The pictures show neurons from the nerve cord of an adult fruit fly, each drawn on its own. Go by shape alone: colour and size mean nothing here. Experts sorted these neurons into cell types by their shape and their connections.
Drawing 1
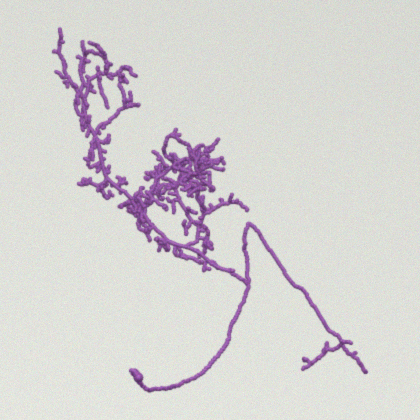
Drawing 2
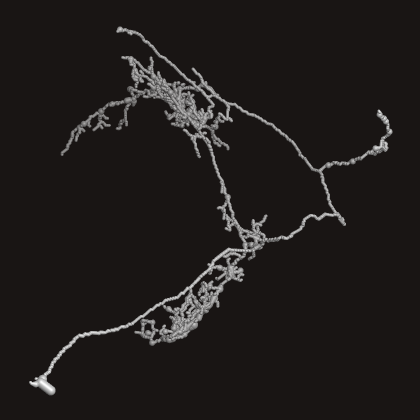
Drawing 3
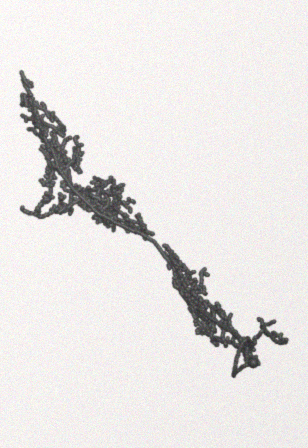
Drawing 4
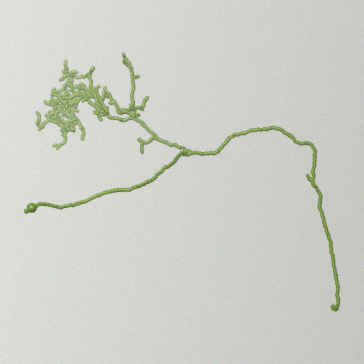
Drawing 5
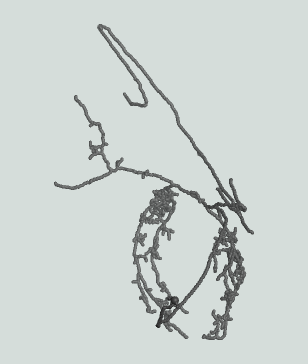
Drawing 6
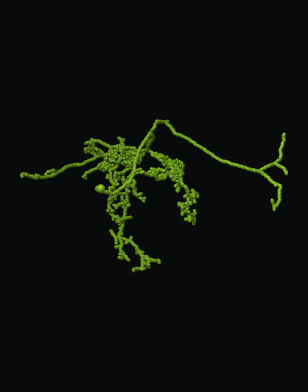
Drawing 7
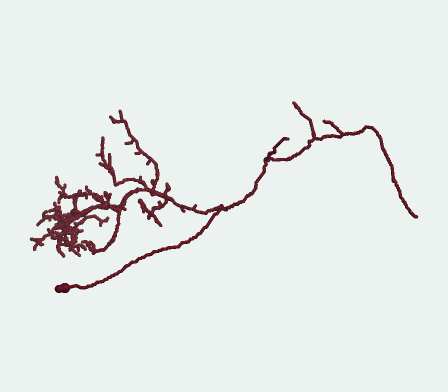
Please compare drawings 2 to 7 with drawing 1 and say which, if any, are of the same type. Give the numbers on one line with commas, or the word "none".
3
